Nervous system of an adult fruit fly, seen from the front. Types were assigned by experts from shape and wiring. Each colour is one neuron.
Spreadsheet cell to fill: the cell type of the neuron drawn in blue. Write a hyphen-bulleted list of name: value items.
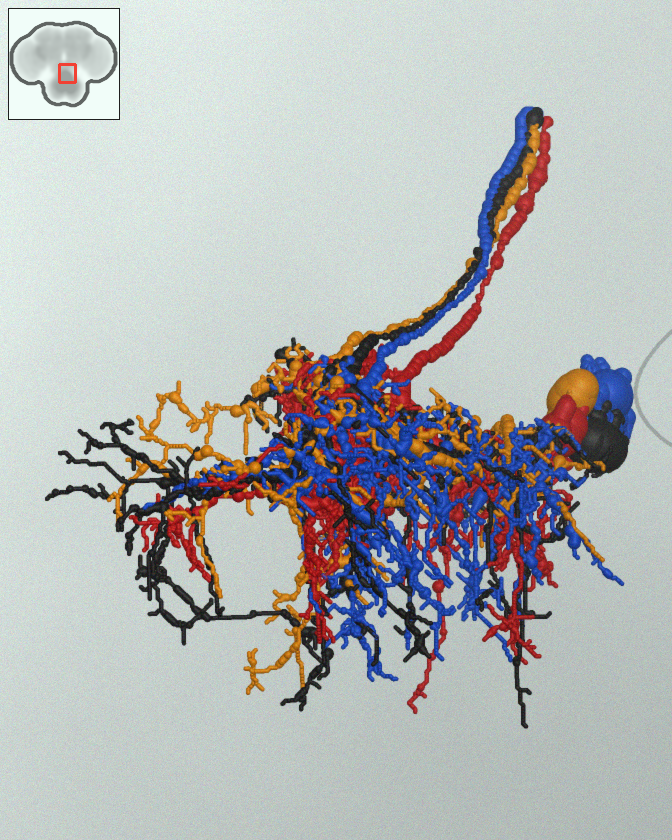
- cell type: MNad35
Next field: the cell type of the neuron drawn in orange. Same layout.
- cell type: MNad47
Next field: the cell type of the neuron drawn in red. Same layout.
- cell type: MNad36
